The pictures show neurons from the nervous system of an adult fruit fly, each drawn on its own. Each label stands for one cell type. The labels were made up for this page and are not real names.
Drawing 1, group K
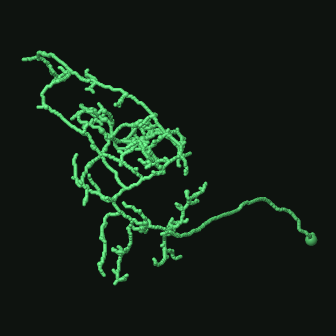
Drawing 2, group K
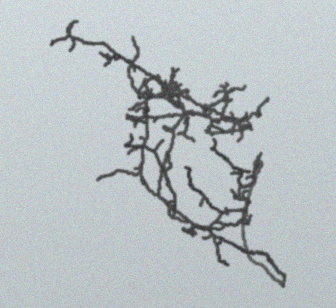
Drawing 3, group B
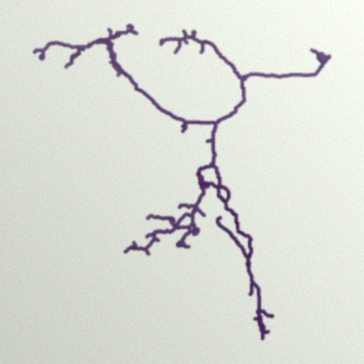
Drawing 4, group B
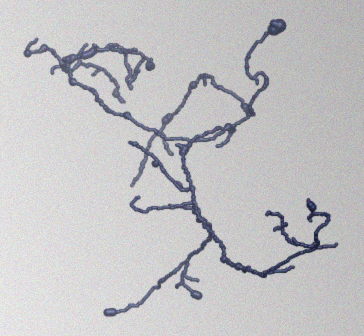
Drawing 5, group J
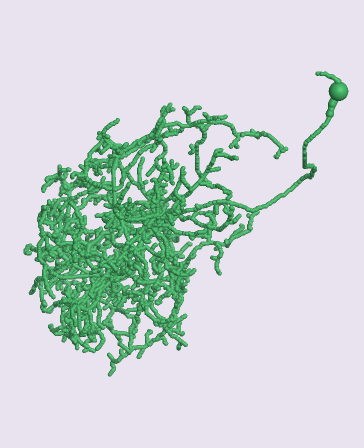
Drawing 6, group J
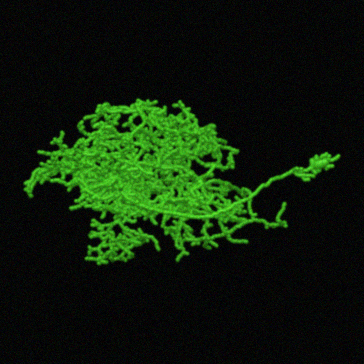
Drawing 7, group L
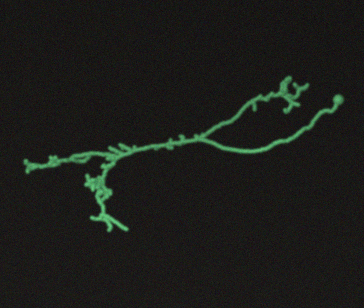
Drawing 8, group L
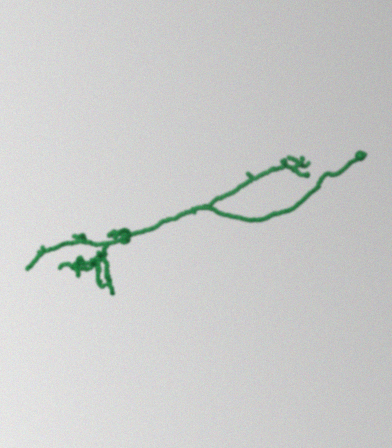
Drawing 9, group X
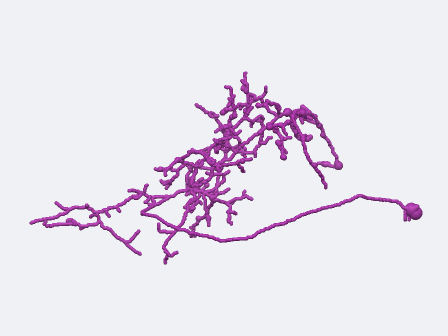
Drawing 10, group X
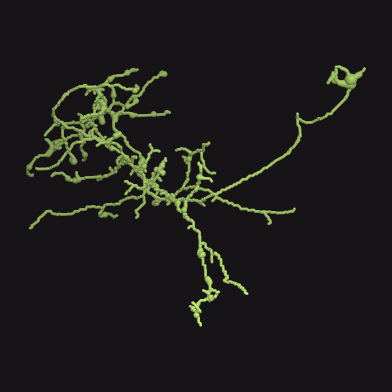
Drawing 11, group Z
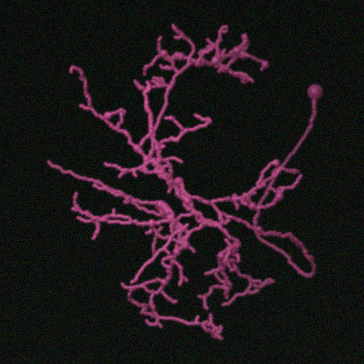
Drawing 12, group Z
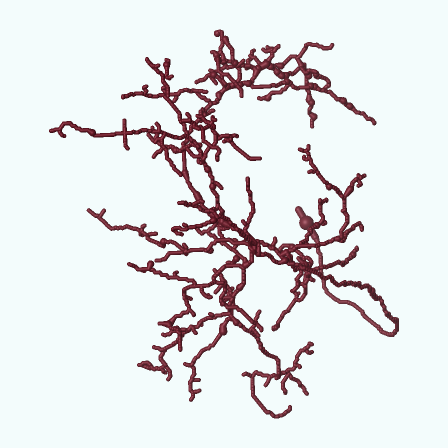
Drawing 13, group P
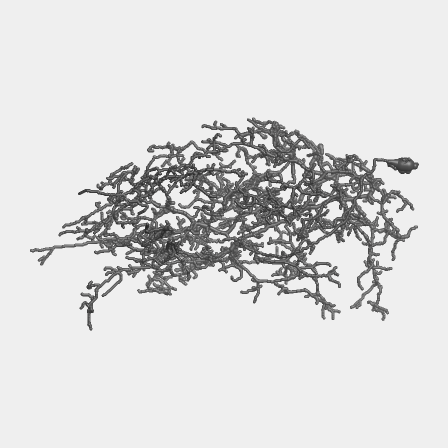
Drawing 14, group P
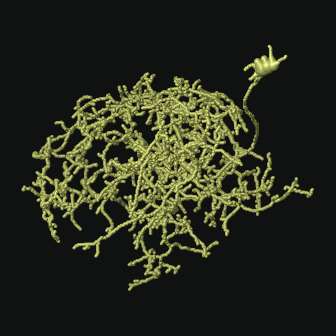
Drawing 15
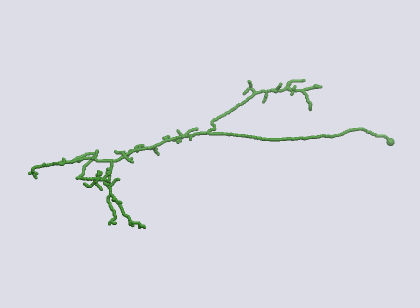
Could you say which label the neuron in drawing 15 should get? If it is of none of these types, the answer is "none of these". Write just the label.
group L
